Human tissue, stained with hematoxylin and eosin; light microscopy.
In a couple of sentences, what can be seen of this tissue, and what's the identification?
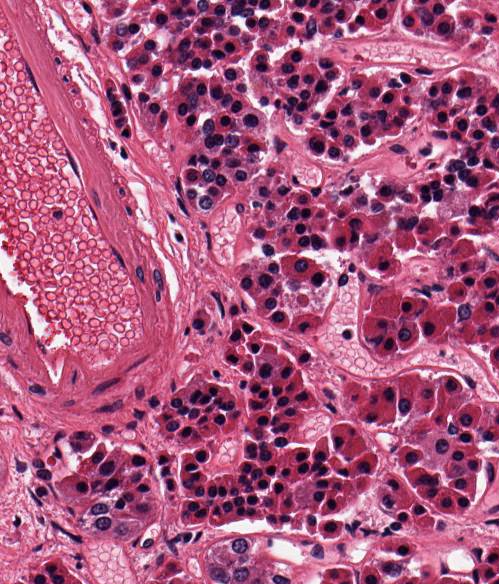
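Epithelial cells occupy the right and lower parts of the field, arranged in nests and cords divided by thin septa. Many have strongly eosinophilic, deep red-pink cytoplasm; interspersed among them are cells whose cytoplasm is paler, from pale pink to pale purplish. Nuclei are mostly round, dark and fairly uniform in size. The tissue is pituitary.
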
